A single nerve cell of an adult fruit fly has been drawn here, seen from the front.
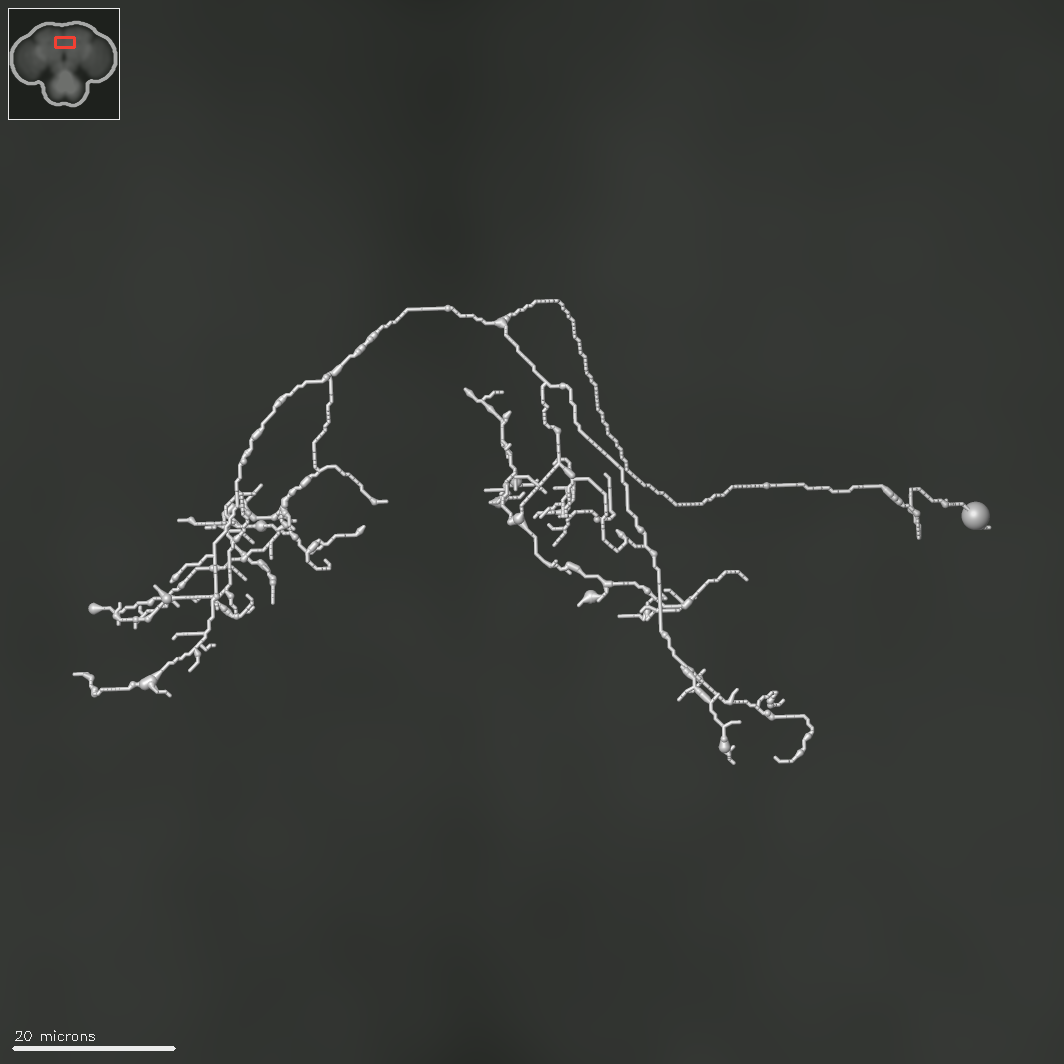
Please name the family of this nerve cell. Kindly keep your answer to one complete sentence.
What the nerve cell belongs to is the family hemilineage DM6_dorso_medial.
